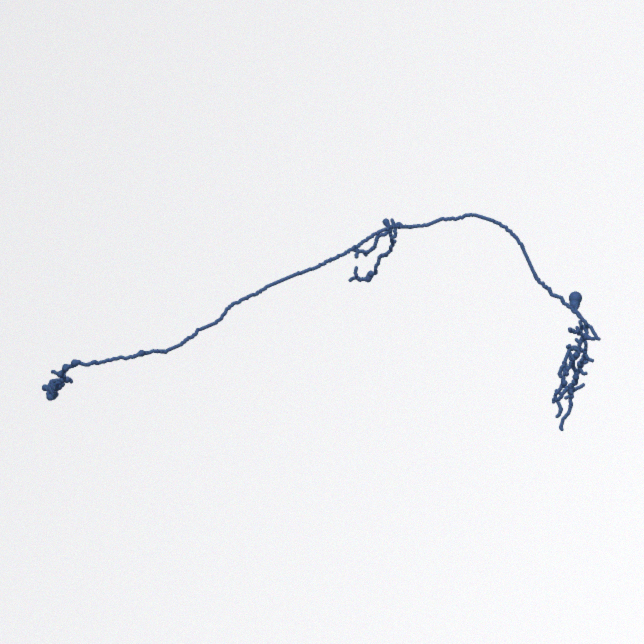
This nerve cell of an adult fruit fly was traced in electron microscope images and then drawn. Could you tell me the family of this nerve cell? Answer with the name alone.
TmY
